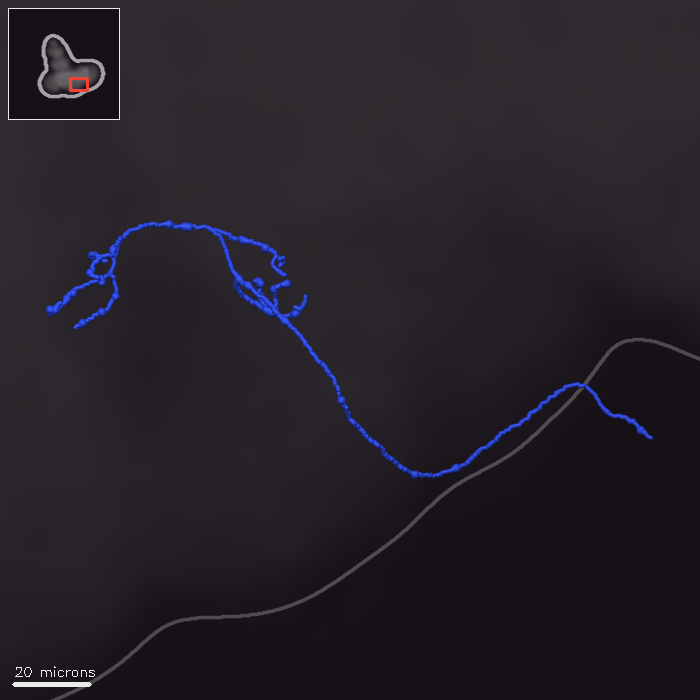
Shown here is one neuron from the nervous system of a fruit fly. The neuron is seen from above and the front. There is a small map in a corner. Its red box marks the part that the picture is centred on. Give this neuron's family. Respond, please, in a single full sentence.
The neuron is sorted into family class olfactory.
